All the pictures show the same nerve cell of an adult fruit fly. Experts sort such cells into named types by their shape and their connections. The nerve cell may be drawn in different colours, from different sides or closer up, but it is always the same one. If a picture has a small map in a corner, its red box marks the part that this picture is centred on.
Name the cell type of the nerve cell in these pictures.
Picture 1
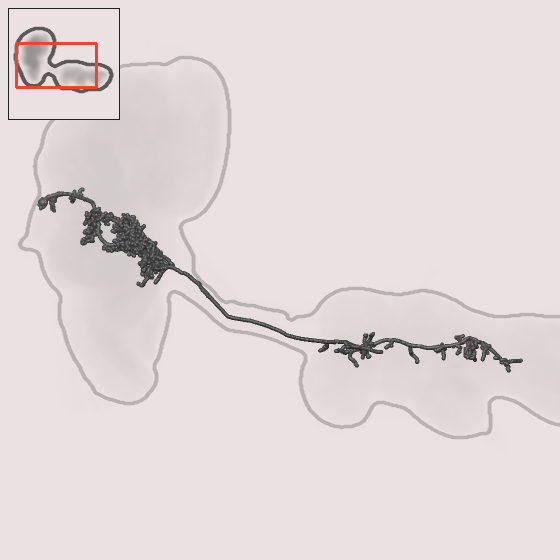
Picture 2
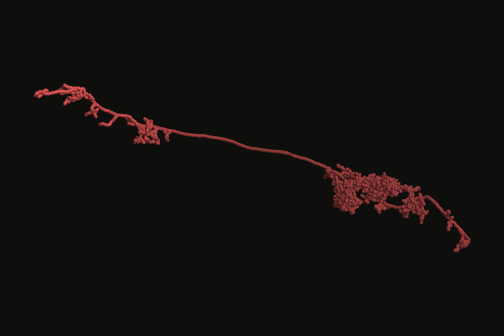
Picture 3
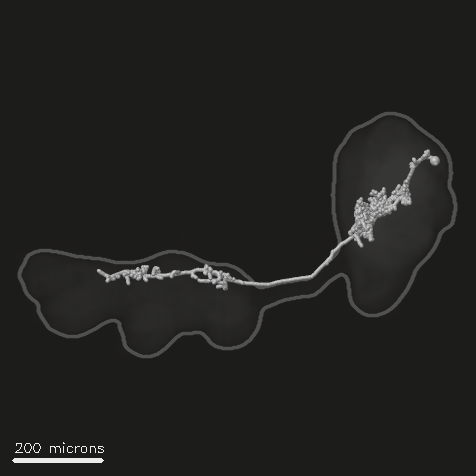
DNa16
